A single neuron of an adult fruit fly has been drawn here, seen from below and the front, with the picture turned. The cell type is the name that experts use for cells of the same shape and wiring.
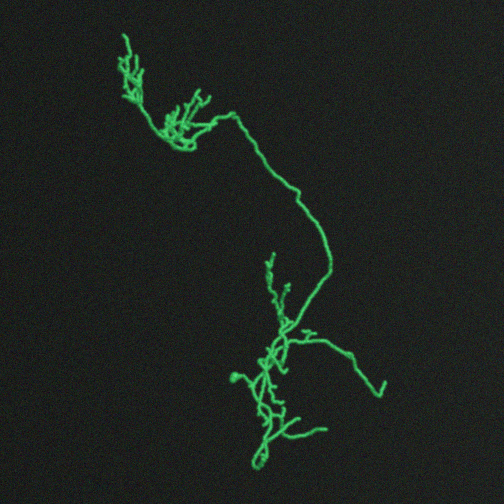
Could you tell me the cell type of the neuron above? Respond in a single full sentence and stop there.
To the cell type OLVC6 belongs this neuron.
